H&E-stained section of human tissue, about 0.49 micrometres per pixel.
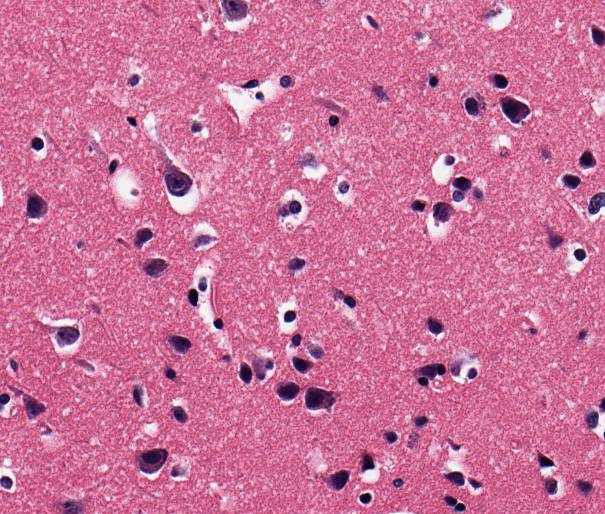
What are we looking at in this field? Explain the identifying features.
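Cerebral cortex occupies this field. Neurons with triangular, pyramidal cell bodies appear throughout, some tapering into a single process.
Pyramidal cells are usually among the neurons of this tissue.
These many neuronal cell bodies are what separate it from the molecular layer.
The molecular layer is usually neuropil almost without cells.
Between the cells lies a finely granular pink neuropil with no coarse fibre bundles. Small round dark glial nuclei with little cytoplasm are scattered among the neurons, some right beside them.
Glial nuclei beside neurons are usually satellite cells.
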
